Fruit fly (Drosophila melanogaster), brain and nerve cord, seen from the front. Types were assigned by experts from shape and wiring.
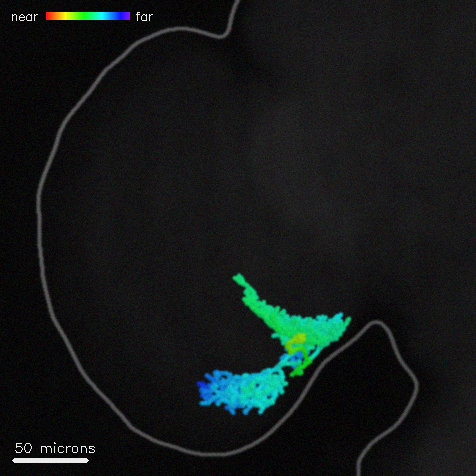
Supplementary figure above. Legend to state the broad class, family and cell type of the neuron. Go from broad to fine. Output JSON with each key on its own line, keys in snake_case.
{
 "broad_class": "optic-lobe intrinsic neuron",
 "family": "TmY",
 "cell_type": "TmY19a"
}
